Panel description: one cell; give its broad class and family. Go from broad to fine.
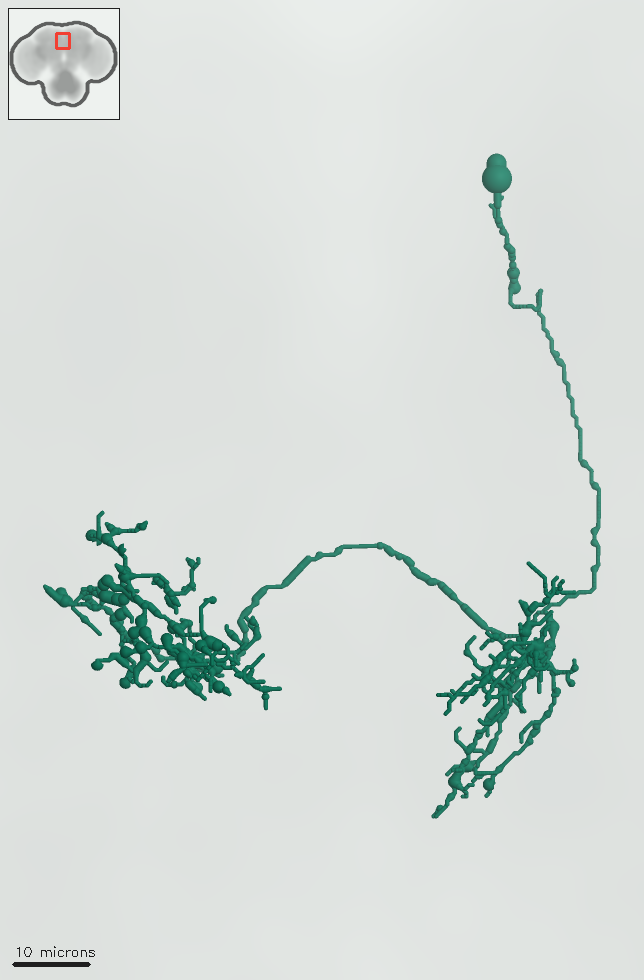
central-brain intrinsic neuron; class CX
